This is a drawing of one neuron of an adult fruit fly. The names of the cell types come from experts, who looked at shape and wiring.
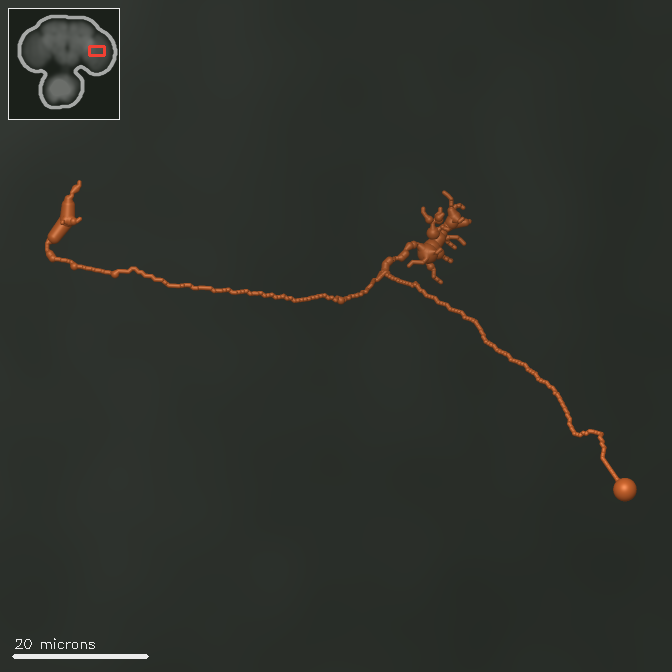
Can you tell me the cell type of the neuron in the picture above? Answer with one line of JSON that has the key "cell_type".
{"cell_type": "T3"}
